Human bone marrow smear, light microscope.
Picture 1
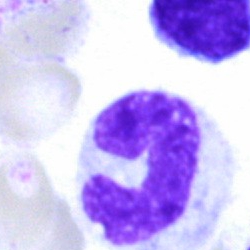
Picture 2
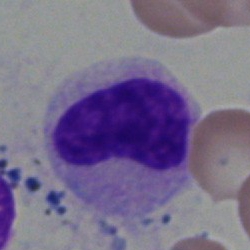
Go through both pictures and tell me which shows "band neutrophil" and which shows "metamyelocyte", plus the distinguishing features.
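Band neutrophil: picture 1. Metamyelocyte: picture 2. Nucleus: a curved, horseshoe-like band opening to the left in the band neutrophil; kidney-shaped, indented on the lower side, in the metamyelocyte.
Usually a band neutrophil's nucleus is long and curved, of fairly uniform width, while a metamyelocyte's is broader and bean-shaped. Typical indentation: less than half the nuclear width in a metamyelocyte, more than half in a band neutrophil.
Chromatin: dark purple, coarse and clumped in the band neutrophil; dark purple and moderately clumped rather than fine in the metamyelocyte.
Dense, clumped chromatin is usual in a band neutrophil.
Cytoplasm: pale greyish-lilac in both; widest on the right in the band neutrophil; no distinct granules in the metamyelocyte.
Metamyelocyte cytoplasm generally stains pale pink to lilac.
Both outlines rounded and smooth, the band neutrophil's without projections. No nucleoli in the band neutrophil; a red cell touches the metamyelocyte's right edge.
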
